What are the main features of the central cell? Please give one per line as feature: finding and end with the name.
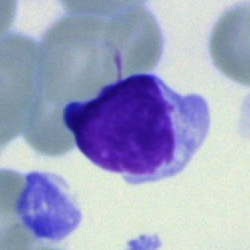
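Nucleus: fills most of the cell, sits toward the left
Chromatin: deep purple and dense, only a few small paler spots
Cytoplasm: pale blue rim, mainly right of the nucleus
Thread: thin, pinkish-purple, projecting upward from the top edge
Name: lymphocyte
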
